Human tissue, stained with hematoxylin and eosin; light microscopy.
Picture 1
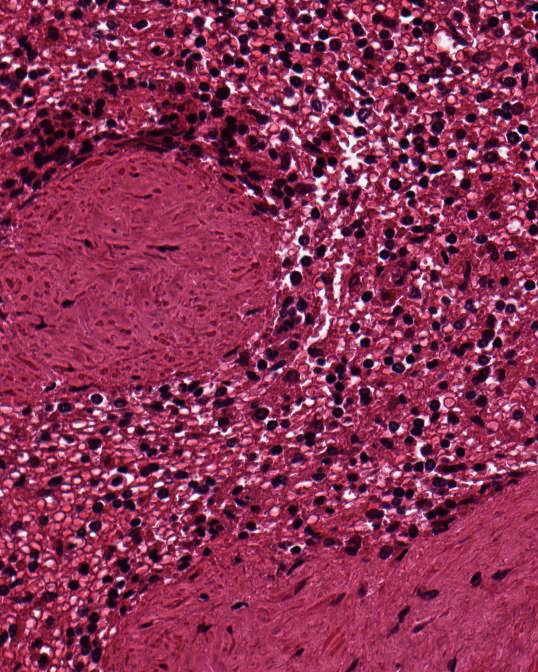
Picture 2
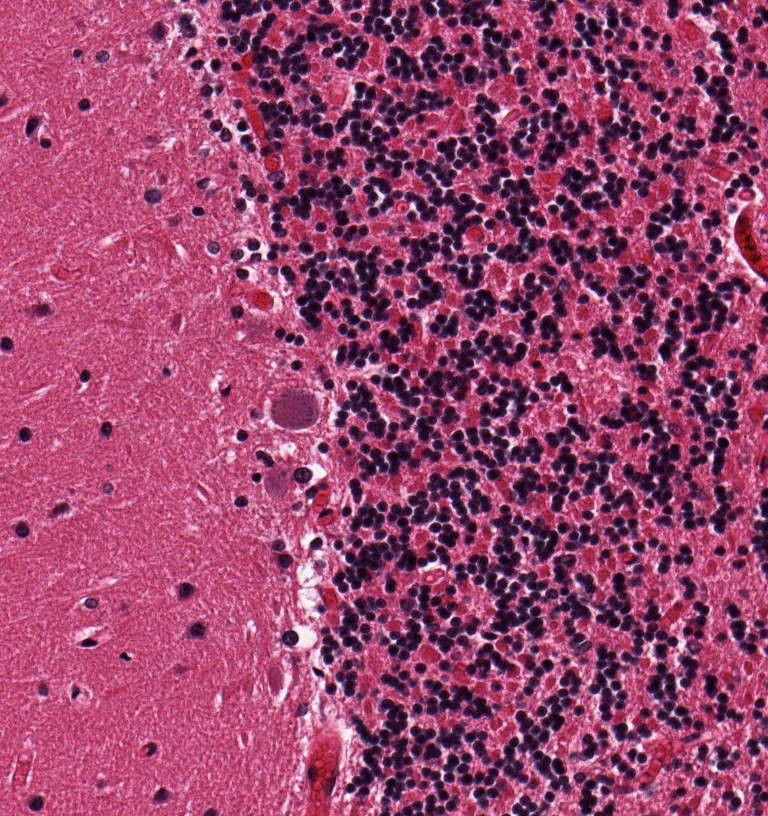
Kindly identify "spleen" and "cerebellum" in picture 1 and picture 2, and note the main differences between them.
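Picture 1 shows the spleen and picture 2 the cerebellum. Picture 1 is mostly a dense sheet of small round cells, interrupted by two pink fibrous areas: a rounded nodule at upper left and a broad band at lower right. A darker rim of tightly packed small cells with dark round nuclei hugs the upper border of the upper-left nodule. The nucleated cells of the sheet mostly have small, round, darkly stained nuclei, and many red blood cells, small round pink cells without nuclei, lie among them. Picture 2 is divided instead into two zones: a pale pink, sparsely nucleated left zone of finely fibrillar neuropil with scattered small nuclei, and a right zone crowded with small, round, dark-staining nuclei with very little visible cytoplasm. Small vessels packed with red cells are present, one at the right edge in the upper half.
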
